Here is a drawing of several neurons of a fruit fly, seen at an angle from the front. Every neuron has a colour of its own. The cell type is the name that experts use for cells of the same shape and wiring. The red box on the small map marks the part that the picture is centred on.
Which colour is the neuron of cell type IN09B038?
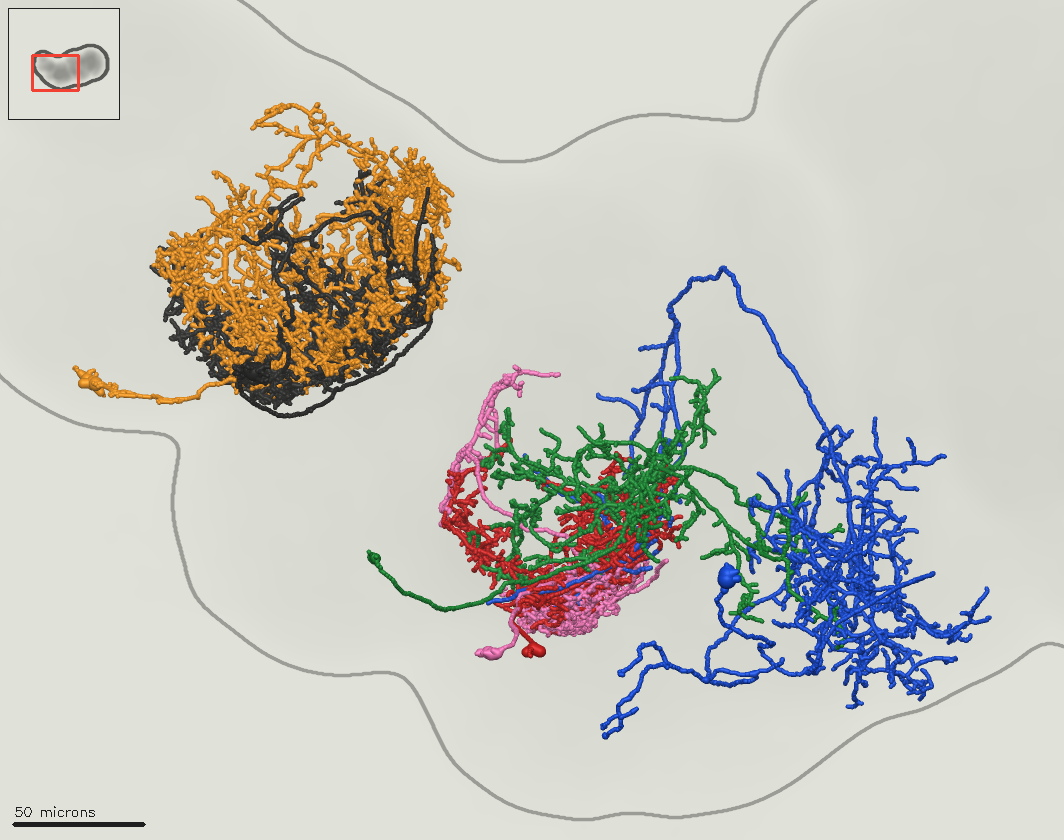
green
